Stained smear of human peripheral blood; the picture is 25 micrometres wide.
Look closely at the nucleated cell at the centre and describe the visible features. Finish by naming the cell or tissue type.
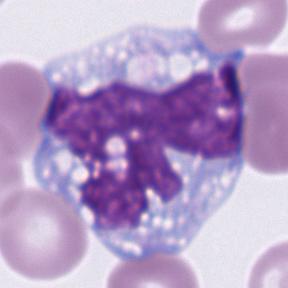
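The nucleus here stretches right across the cell, from the left edge to the right edge. Plenty of small clear vacuoles are scattered through the cytoplasm, though it holds no large coloured granules. The outline is irregular and angular. That's a monocyte.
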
